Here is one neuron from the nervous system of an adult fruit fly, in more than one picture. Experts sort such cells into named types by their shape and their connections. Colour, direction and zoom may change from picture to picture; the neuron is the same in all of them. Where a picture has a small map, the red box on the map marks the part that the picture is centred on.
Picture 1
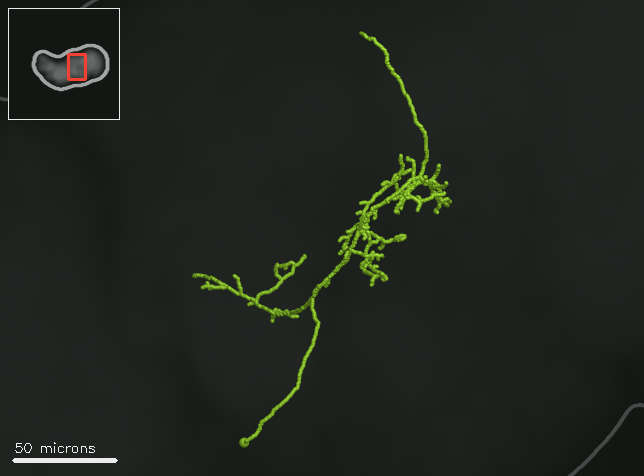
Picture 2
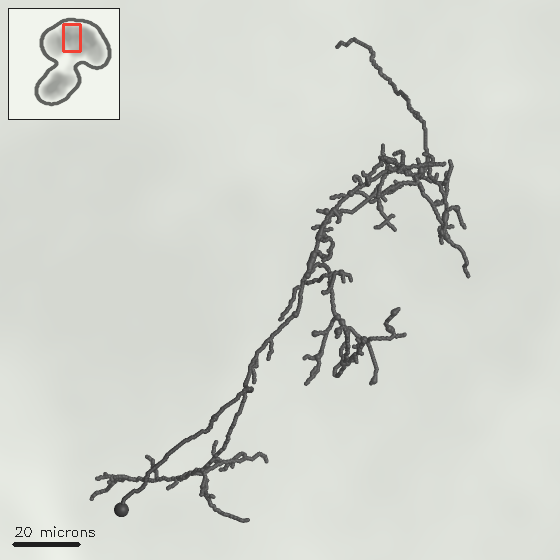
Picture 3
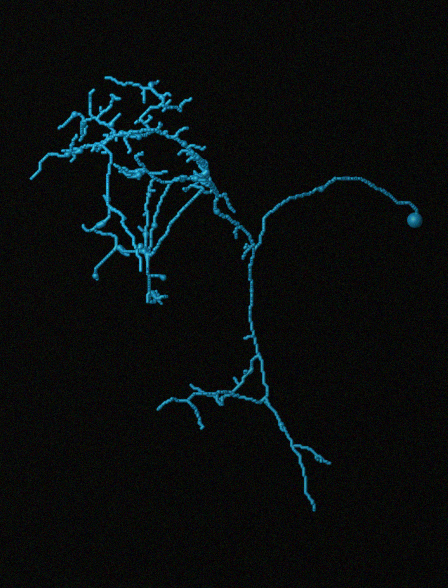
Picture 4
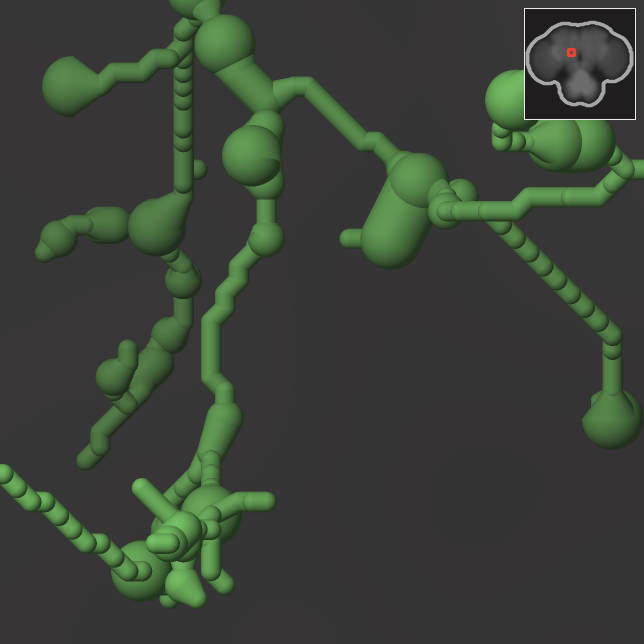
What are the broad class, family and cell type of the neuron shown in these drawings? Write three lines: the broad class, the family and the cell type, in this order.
central-brain intrinsic neuron
hemilineage LALa1_anterior
LAL060_a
